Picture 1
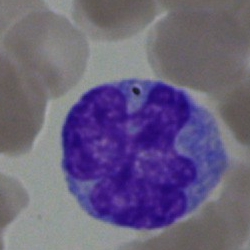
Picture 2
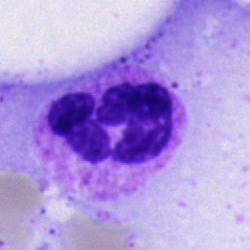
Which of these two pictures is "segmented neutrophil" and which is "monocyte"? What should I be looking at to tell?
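That first one is the monocyte, and the second is a segmented neutrophil. Both have a roughly round, smooth outline. In the monocyte the chromatin is dark purple and clumped, with small paler patches between the clumps, and a single small black dot sits in a pale notch at the top of the nucleus. Its cytoplasm is pale blue, forming a rim that is widest on the right, with no distinct granules.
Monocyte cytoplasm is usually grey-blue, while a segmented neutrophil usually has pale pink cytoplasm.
So that pale blue rim lines up with the monocyte rather than the segmented neutrophil. The segmented neutrophil shows no nucleoli, no vacuoles in its cytoplasm and no surface projections. A large pale red cell lies against its upper edge.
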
